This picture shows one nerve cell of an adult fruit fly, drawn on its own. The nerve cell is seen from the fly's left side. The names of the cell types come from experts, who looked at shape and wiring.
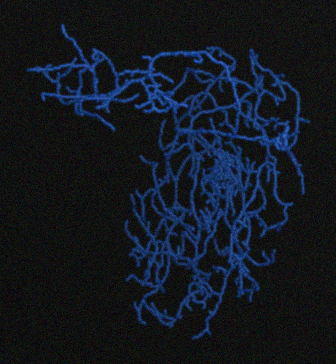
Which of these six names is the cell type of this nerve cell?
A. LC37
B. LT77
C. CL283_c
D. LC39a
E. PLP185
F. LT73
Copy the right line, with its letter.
F. LT73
